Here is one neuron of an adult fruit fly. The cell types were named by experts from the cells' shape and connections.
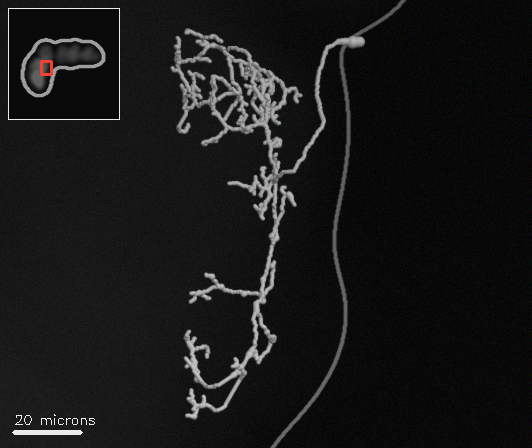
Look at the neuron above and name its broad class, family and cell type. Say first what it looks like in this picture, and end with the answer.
By the scale bar it is about 120 microns tall in this view. Dozens of branch ends can be seen. Its broad class is central-brain intrinsic neuron. The family is hemilineage SLPp&v1_posterior. It is of cell type LHPV4g2.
